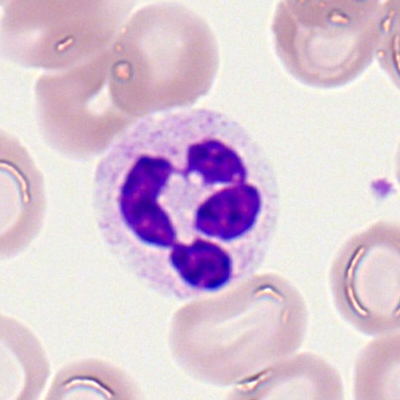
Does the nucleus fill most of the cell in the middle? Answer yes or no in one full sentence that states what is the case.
No, the cell has plenty of cytoplasm around its nucleus.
